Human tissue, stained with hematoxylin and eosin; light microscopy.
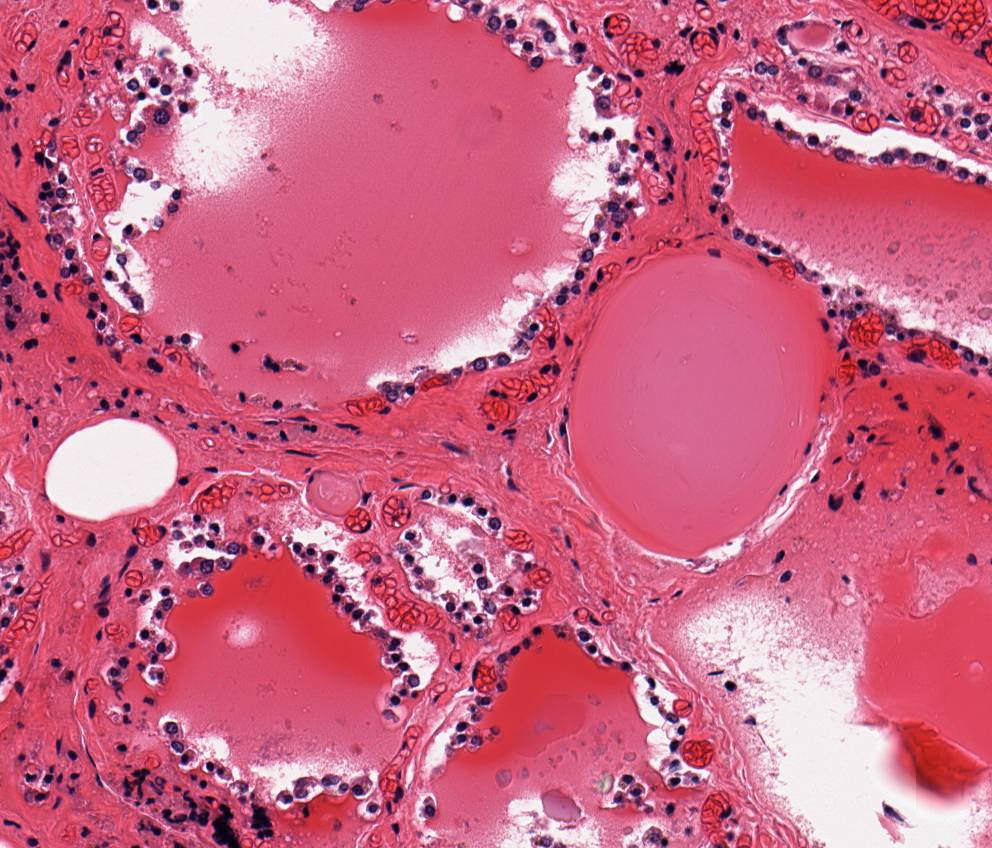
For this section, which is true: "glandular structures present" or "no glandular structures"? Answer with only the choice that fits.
Glandular structures present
